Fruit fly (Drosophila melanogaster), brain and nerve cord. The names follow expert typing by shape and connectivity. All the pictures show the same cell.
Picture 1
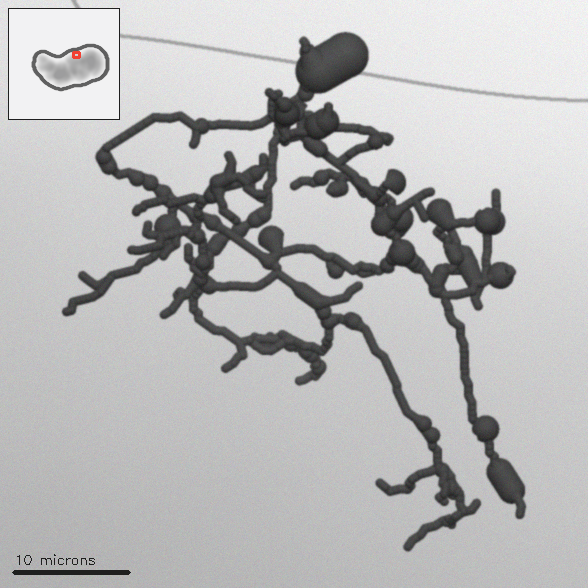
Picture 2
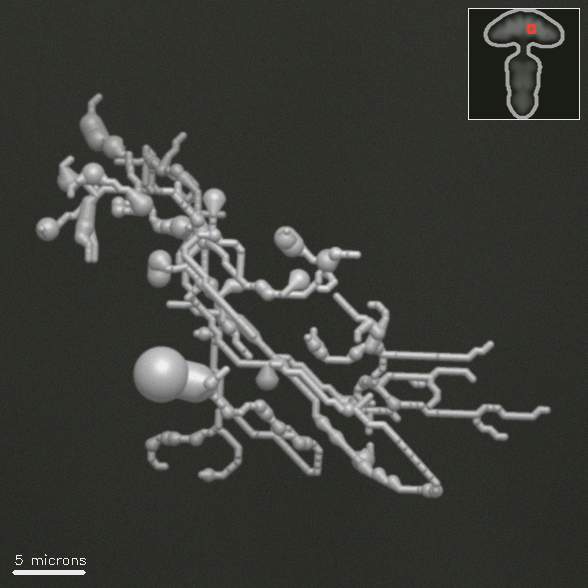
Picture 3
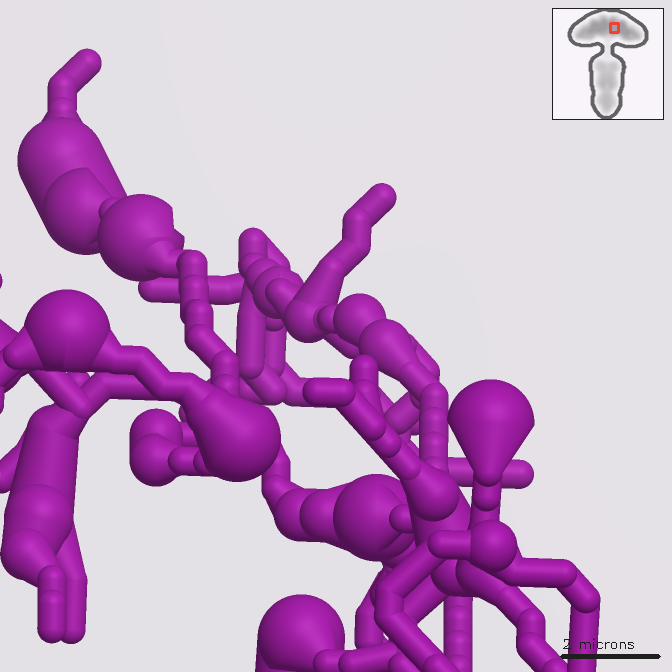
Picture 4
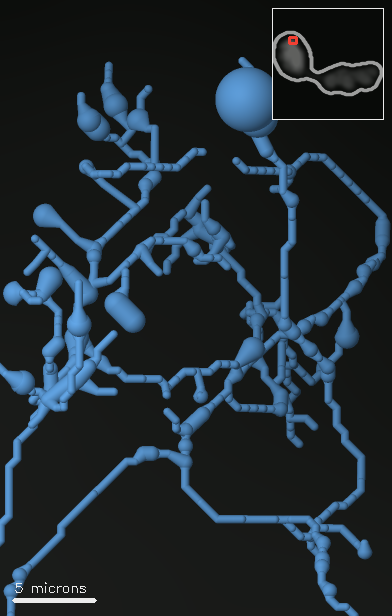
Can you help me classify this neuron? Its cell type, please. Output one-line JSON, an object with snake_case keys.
{"cell_type": "CB4133"}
